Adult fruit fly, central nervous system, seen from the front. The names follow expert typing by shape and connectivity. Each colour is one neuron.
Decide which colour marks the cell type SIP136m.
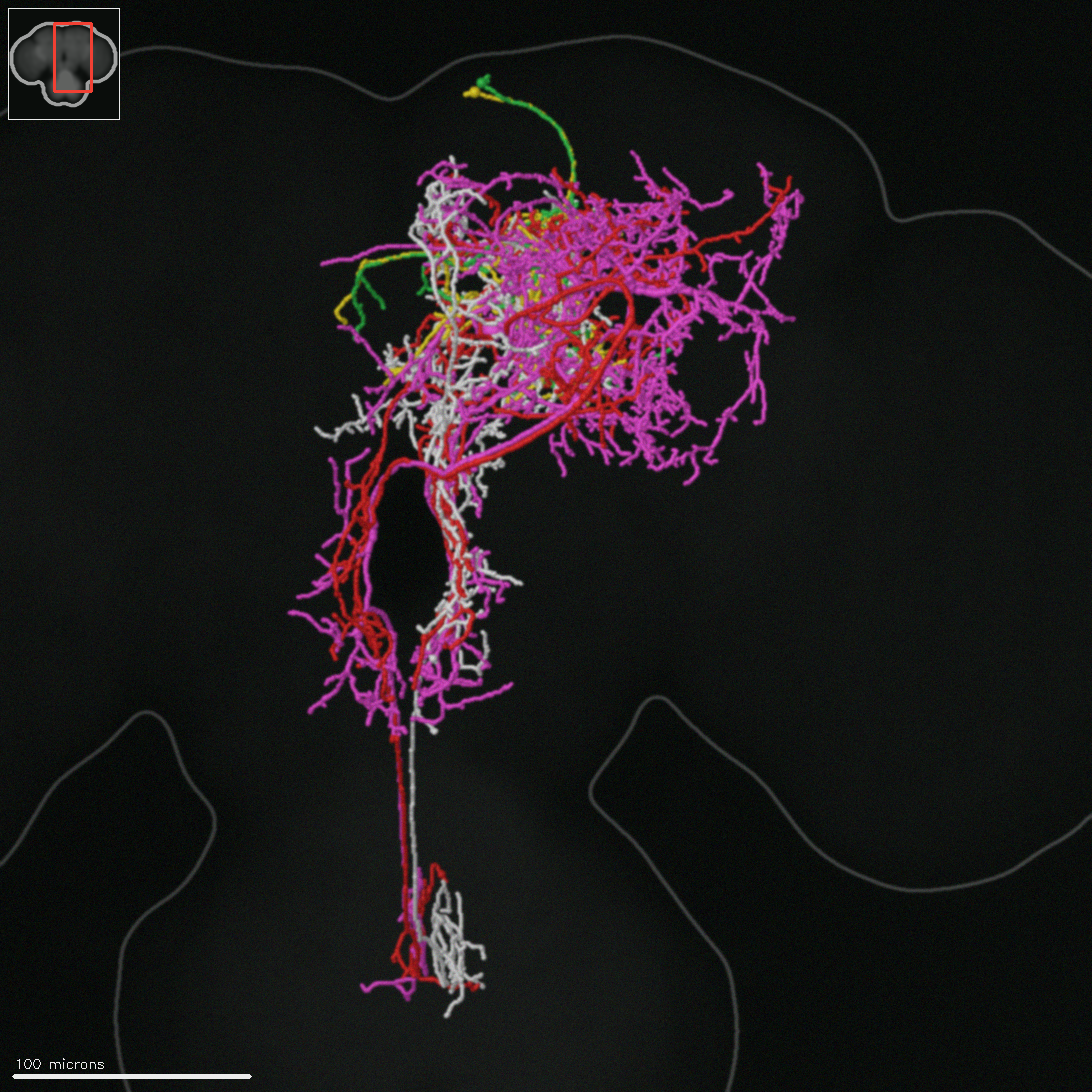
magenta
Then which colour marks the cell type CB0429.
red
